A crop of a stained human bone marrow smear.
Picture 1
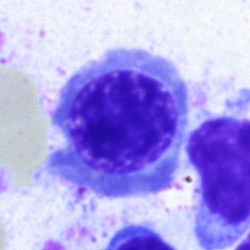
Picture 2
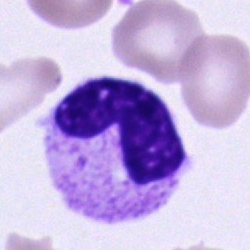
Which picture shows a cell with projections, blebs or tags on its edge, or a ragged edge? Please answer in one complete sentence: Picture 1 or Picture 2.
What Picture 1 shows is a cell with a rough edge.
